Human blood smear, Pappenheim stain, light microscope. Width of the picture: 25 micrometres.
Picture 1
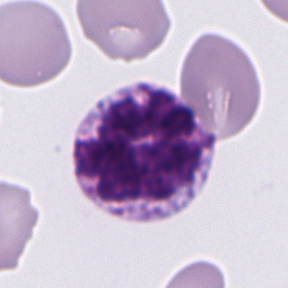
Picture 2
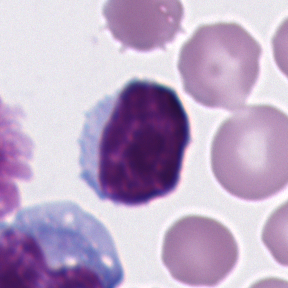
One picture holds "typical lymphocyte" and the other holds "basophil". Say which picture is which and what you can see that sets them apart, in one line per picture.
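In picture 1 we see a basophil: The nucleus is divided into several crowded lobes that fill most of the cell.
In picture 2 we see a typical lymphocyte: The nucleus is a single mass without lobes or deep indentations.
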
